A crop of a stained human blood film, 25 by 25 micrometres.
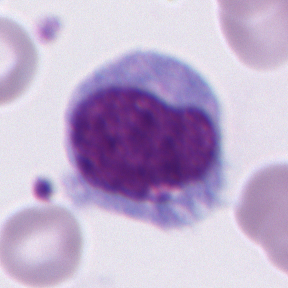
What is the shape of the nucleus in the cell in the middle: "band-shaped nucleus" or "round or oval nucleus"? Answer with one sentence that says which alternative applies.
Compact and round or oval, the nucleus is not drawn out into a band.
